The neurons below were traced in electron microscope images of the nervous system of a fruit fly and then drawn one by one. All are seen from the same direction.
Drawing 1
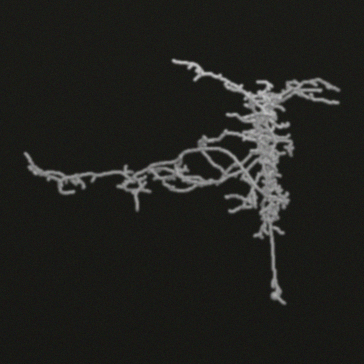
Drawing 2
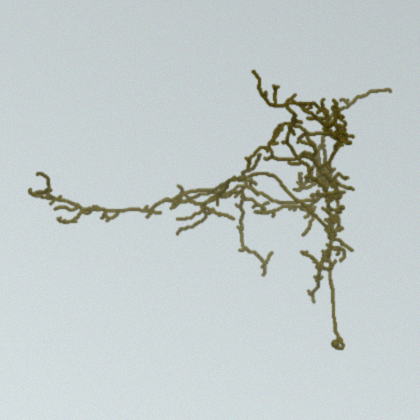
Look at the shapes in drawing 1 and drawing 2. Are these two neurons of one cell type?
yes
